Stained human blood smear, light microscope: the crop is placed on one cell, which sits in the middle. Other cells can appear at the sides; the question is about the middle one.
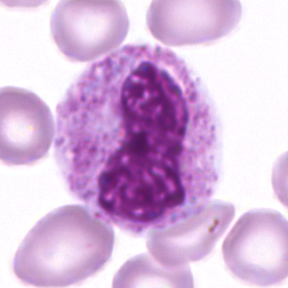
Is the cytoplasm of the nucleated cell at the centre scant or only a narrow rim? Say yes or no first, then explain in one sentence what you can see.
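No. The cytoplasm is plentiful and pale lilac-pink.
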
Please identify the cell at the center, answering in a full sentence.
The cell found in the middle of this crop is a metamyelocyte.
